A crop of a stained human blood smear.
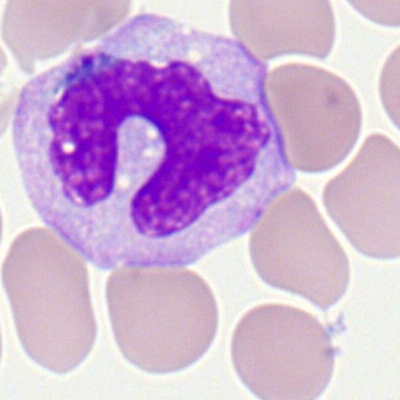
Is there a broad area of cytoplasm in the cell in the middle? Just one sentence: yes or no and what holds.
Yes, around the nucleus lies a broad area of cytoplasm.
